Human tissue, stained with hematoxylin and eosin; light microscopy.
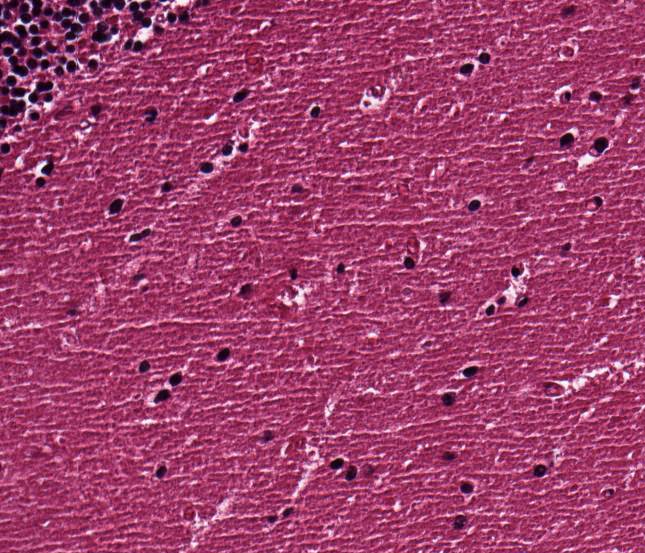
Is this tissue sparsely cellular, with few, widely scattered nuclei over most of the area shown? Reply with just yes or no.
Yes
